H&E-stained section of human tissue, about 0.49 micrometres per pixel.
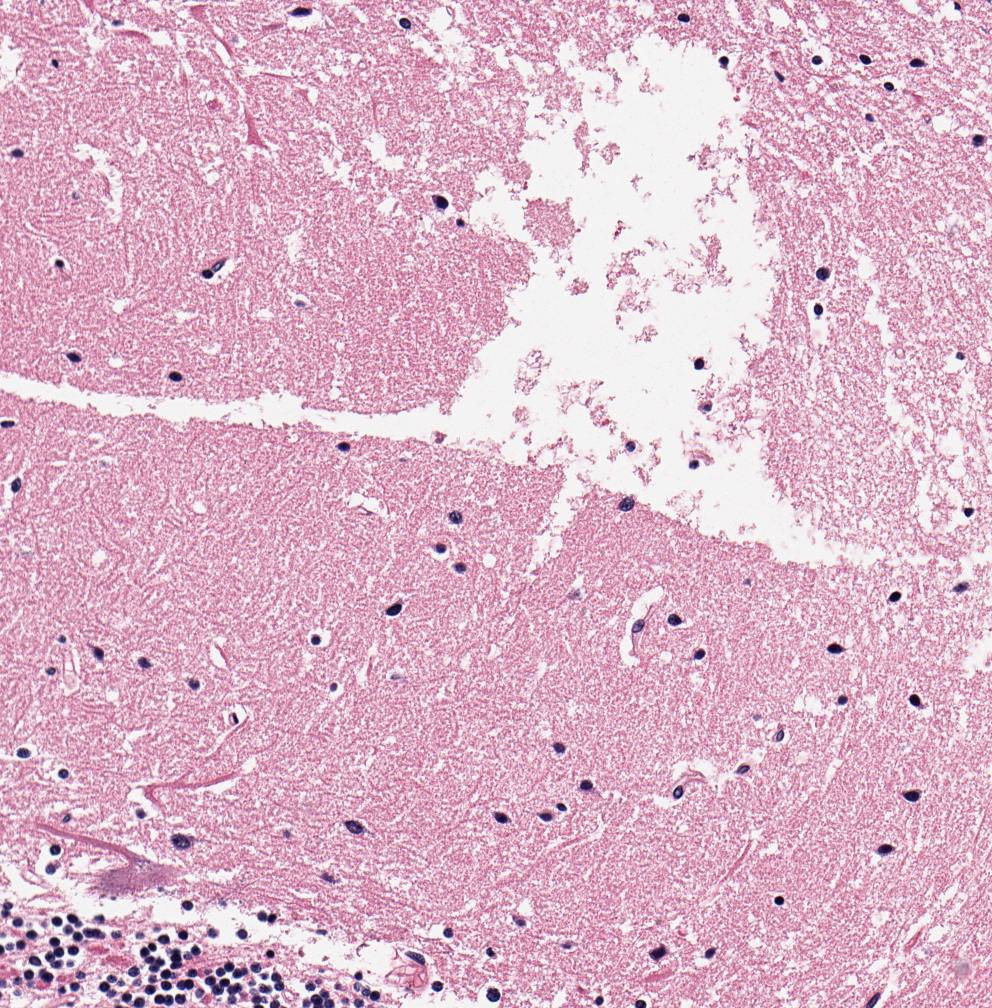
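cerebellum: pale pink, finely fibrillary neuropil with few cells fills nearly the whole field. Its nuclei, small, dark, round to oval, lie widely apart, many in small clear halos with little or no visible cytoplasm. Thin-walled capillaries with elongated nuclei cross it, one near the centre.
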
